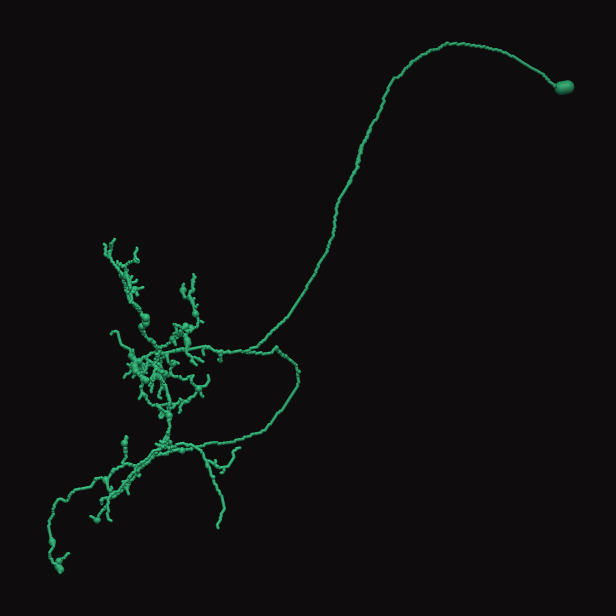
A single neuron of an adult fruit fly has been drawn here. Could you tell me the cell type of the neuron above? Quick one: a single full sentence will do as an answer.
So far as cell type goes, this neuron is CB1896.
